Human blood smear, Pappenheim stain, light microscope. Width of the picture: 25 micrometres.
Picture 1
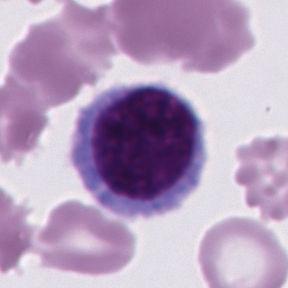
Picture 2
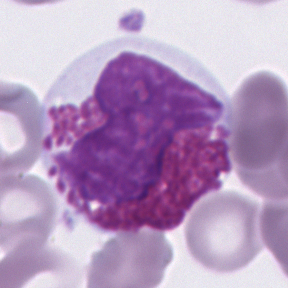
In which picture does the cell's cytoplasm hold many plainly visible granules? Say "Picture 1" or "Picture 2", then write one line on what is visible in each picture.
Picture 2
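In picture 1: No distinct granules are seen in the cytoplasm.
In picture 2: The granules crowd the left and lower parts of the cell while the upper cytoplasm is largely free of them.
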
